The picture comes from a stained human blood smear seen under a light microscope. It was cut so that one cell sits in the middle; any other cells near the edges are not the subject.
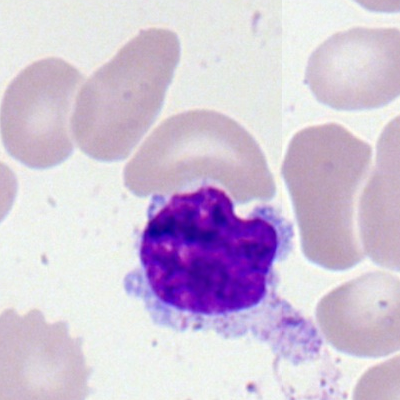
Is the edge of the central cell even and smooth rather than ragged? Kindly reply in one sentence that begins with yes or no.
No, the cell's outline is ragged or frayed, or carries projections, blebs or tags.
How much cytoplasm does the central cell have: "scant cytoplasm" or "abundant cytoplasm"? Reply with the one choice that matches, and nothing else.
Scant cytoplasm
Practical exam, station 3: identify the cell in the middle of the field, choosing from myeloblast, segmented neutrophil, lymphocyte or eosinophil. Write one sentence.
The cell sitting right in the middle is a lymphocyte.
